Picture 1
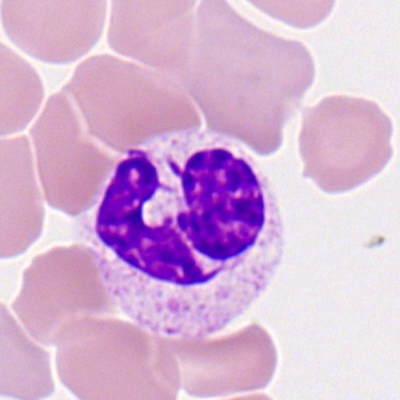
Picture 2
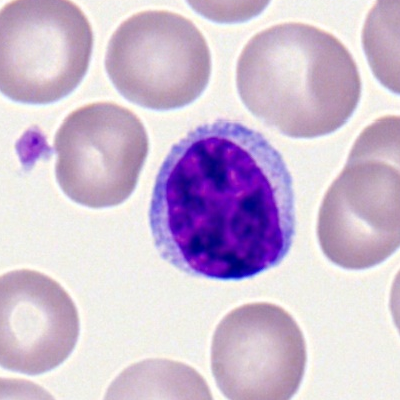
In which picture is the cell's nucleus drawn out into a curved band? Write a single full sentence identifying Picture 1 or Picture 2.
The cell shown in picture 1 carries a curved, lobeless band-shaped nucleus.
